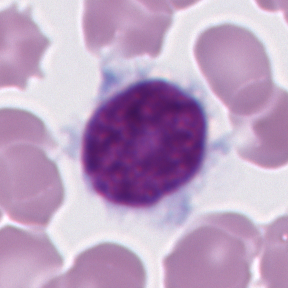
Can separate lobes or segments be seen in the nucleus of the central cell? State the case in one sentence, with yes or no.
No, this cell's nucleus is one compact mass of round, oval or kidney shape.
